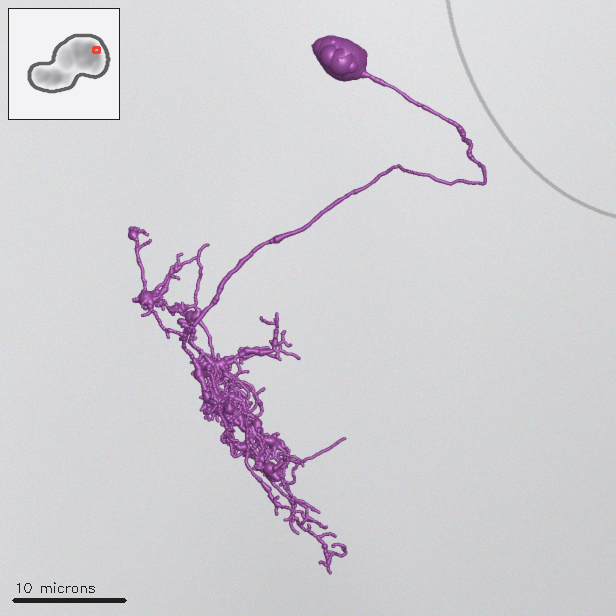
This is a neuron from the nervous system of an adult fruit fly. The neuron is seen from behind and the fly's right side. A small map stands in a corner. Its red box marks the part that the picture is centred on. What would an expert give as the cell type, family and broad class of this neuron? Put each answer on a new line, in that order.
Dm8a
Dm
optic-lobe intrinsic neuron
